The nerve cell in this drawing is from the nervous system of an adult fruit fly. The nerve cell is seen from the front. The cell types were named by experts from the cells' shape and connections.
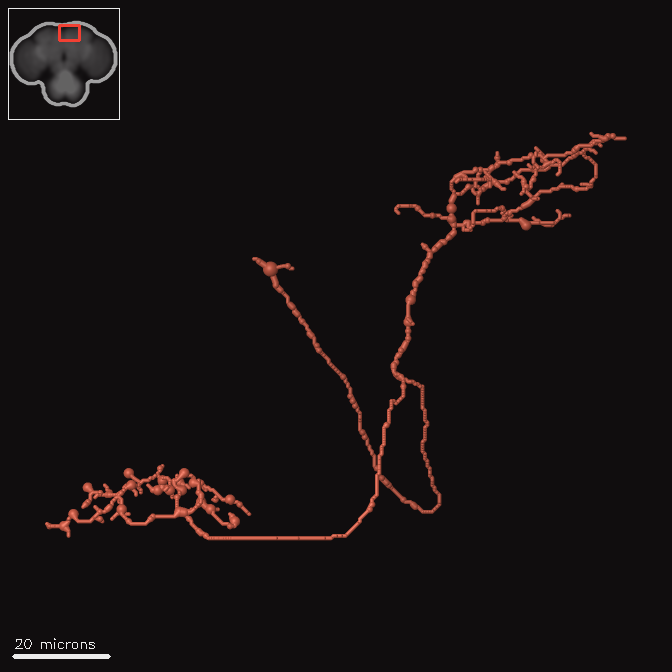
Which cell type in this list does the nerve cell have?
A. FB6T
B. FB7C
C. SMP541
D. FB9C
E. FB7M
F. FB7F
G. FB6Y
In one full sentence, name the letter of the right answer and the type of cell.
Option D is FB9C, the cell type of the nerve cell.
